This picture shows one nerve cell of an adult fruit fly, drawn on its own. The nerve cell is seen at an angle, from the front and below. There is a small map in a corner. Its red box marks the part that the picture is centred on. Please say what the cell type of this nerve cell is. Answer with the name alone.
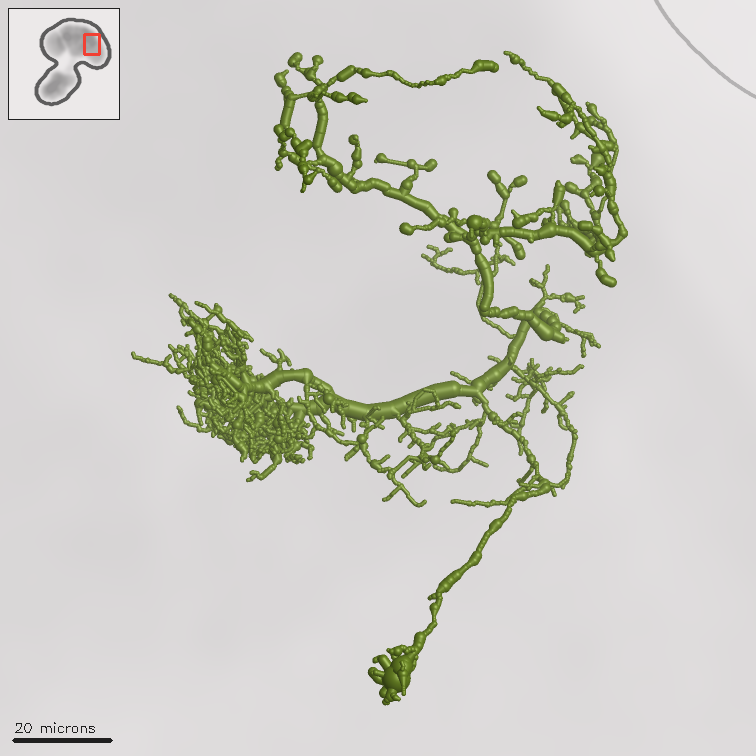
PVLP069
